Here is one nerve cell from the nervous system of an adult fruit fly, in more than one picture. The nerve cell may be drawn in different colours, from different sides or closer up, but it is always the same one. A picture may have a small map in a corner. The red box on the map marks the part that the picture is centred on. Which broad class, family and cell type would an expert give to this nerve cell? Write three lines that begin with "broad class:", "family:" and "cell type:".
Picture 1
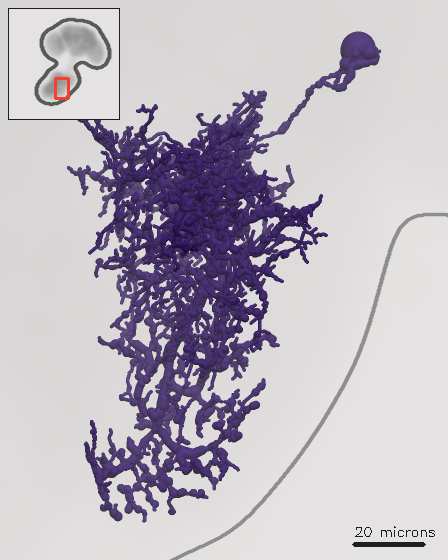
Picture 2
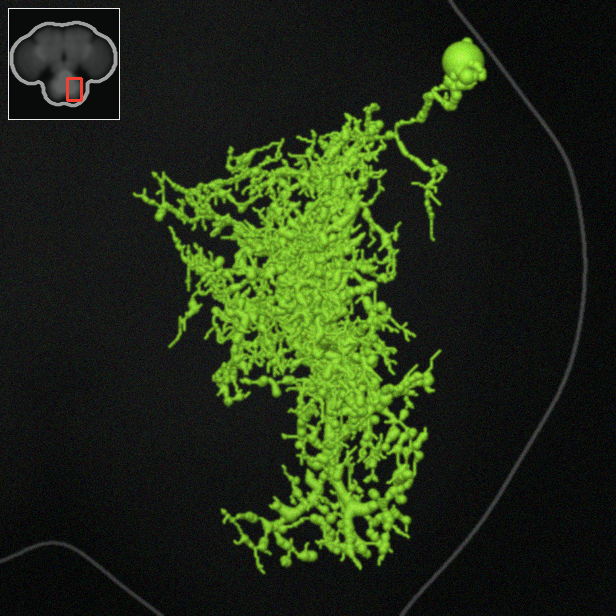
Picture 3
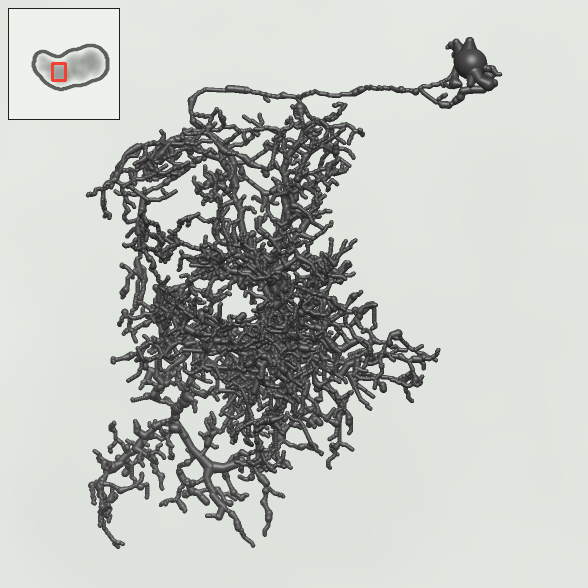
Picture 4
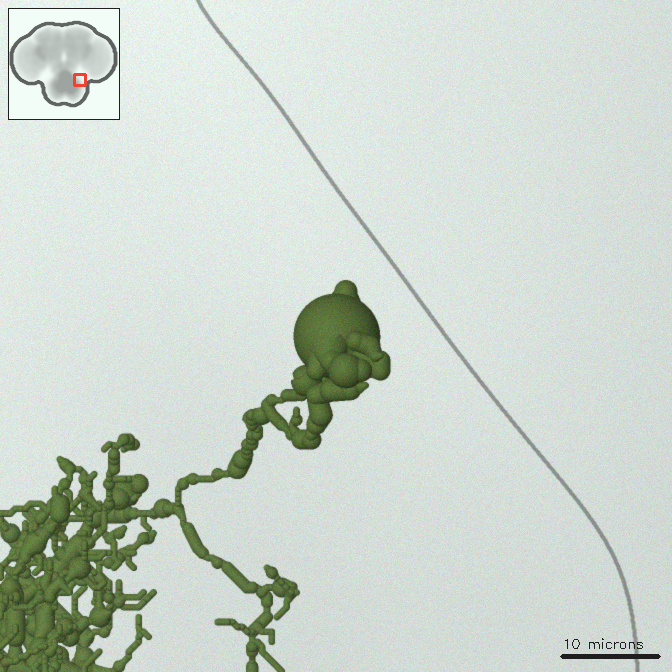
broad class: nerve-cord intrinsic neuron
family: hemilineage 19A
cell type: IN19A011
